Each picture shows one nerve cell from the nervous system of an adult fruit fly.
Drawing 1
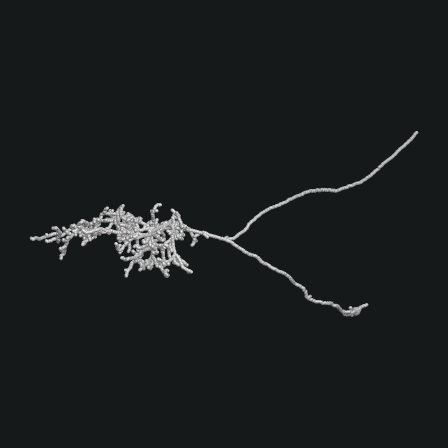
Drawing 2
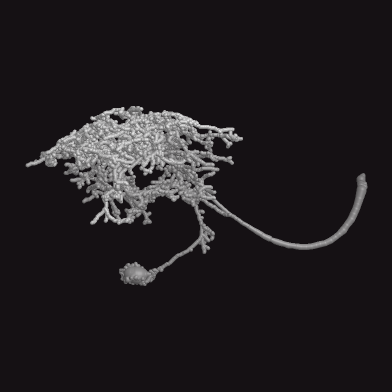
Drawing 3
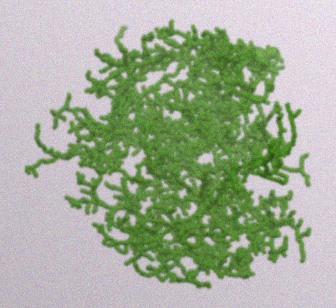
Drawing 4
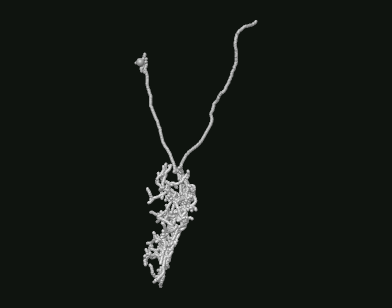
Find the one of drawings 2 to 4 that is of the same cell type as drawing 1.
4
